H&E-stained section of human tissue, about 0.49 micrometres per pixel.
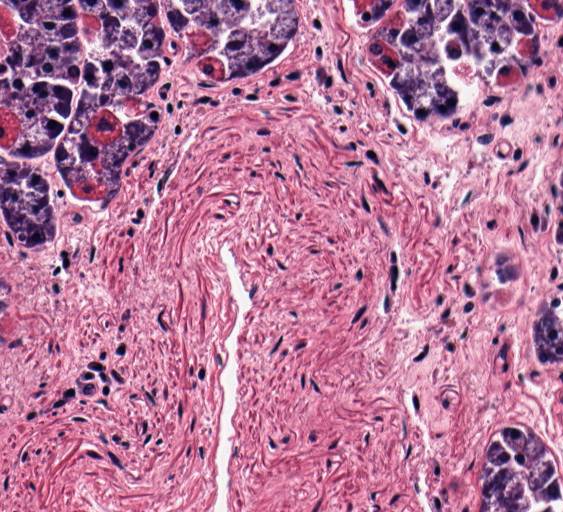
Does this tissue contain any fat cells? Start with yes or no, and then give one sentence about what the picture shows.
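No. No fat cells are seen anywhere in the field.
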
